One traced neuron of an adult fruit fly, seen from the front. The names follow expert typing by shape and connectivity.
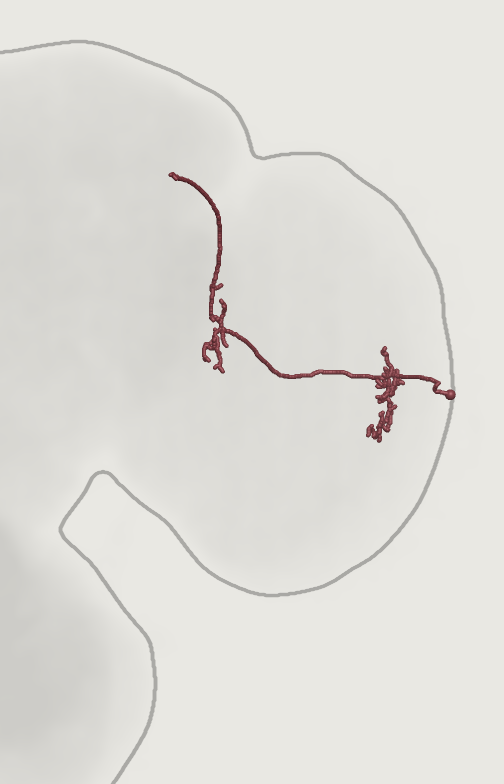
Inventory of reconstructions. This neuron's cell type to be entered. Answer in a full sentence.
The cell type is MeTu4c.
